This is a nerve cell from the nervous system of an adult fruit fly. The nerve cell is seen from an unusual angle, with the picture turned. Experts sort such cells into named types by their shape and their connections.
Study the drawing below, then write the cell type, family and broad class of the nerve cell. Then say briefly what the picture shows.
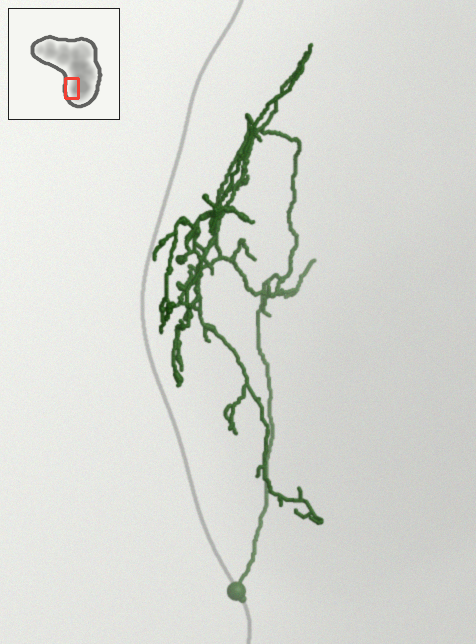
The cell type is CB3556. The family is hemilineage LHp2. It is a central-brain intrinsic neuron. Its cell body lies at the bottom of the picture. The picture shows dozens of branch ends.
